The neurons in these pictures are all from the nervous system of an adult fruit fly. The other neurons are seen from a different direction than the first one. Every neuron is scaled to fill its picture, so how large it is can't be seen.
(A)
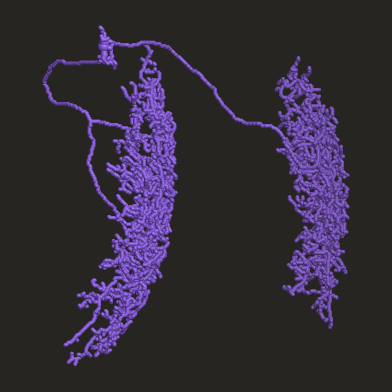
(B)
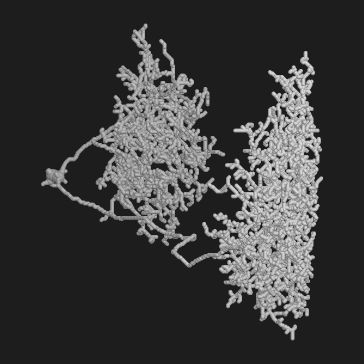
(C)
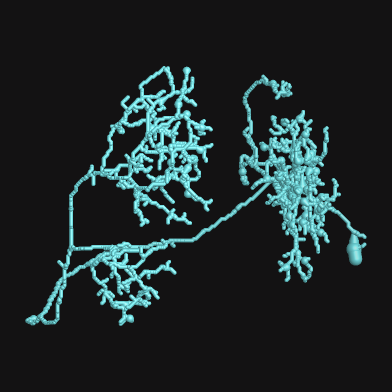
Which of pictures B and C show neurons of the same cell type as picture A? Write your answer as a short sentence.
Picture B is of the same cell type.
